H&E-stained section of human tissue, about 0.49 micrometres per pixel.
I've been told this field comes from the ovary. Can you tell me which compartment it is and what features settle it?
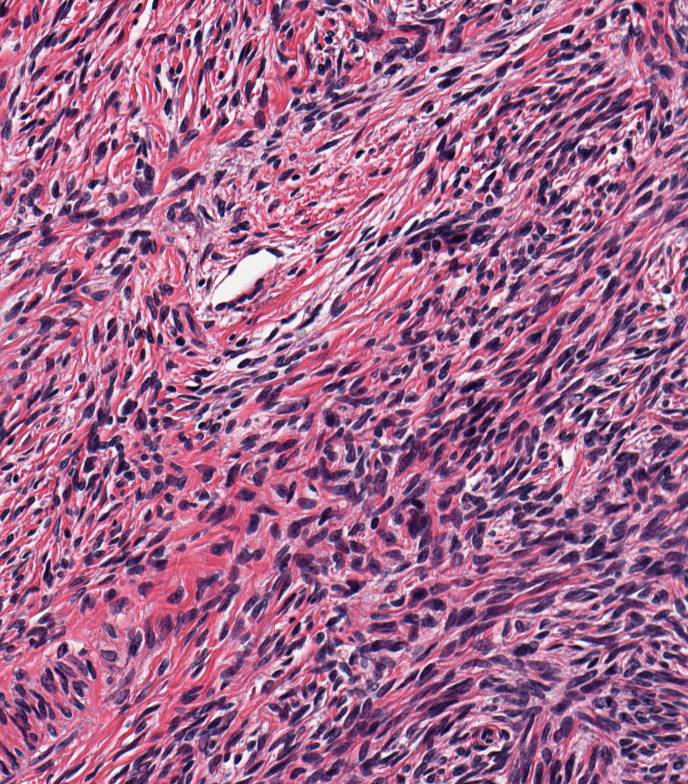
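The field shows ovarian cortex. A sheet of spindle cells covers it entirely, arranged in fascicles that intersect and run in different directions. The nuclei are dark-staining and elongated to oval, varying somewhat in size and shape, and the scant, poorly defined cytoplasm blends into the surrounding pink fibres. No epithelium, glands or fat cells are present.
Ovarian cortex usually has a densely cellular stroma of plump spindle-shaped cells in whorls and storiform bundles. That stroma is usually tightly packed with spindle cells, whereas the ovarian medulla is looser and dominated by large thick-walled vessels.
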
